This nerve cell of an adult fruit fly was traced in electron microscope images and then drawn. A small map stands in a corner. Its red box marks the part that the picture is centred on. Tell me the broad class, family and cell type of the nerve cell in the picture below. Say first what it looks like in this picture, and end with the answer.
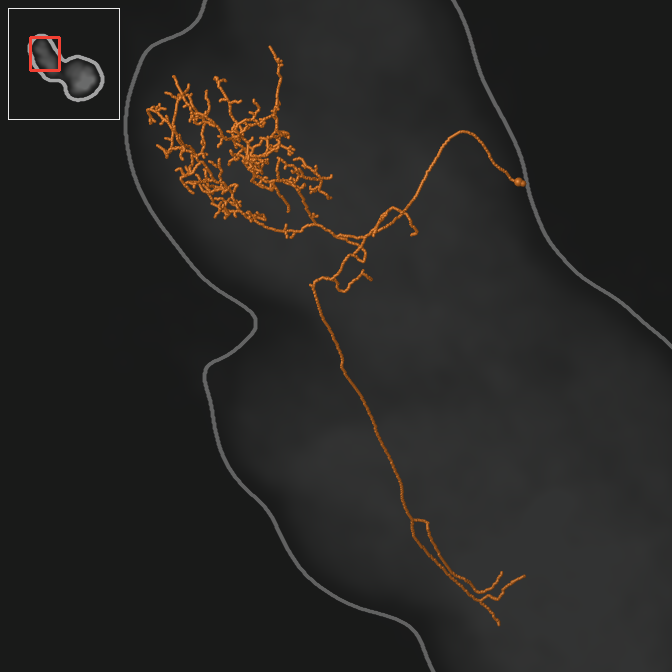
The cell body is at the upper right of the picture. The picture shows dozens of branch ends. This is a nerve-cord intrinsic neuron. Its family is hemilineage 23B. The cell type is IN23B068.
